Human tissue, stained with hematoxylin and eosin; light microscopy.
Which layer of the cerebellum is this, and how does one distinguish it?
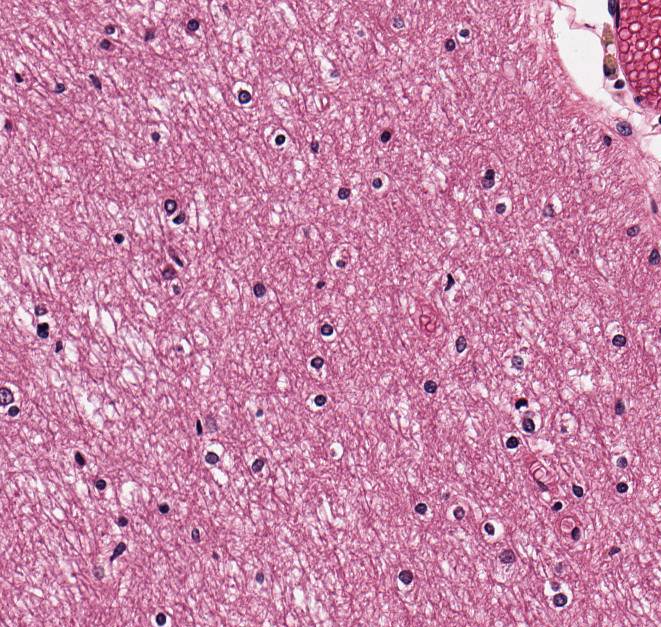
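It is white matter, checked point by point. First, the matrix is fibrillary, with small clear vacuoles scattered throughout. Second, small round dark nuclei lie singly and fairly evenly, many in a clear perinuclear halo.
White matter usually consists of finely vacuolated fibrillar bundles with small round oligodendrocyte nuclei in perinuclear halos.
Third, no large cells with abundant cytoplasm appear among the small nuclei.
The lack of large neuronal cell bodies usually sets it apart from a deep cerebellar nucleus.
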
